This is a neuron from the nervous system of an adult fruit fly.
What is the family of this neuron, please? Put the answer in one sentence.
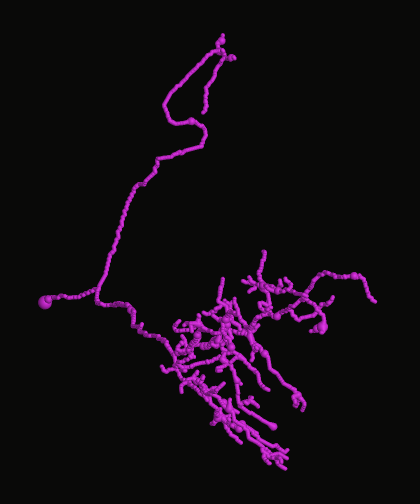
The family is MeLo.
